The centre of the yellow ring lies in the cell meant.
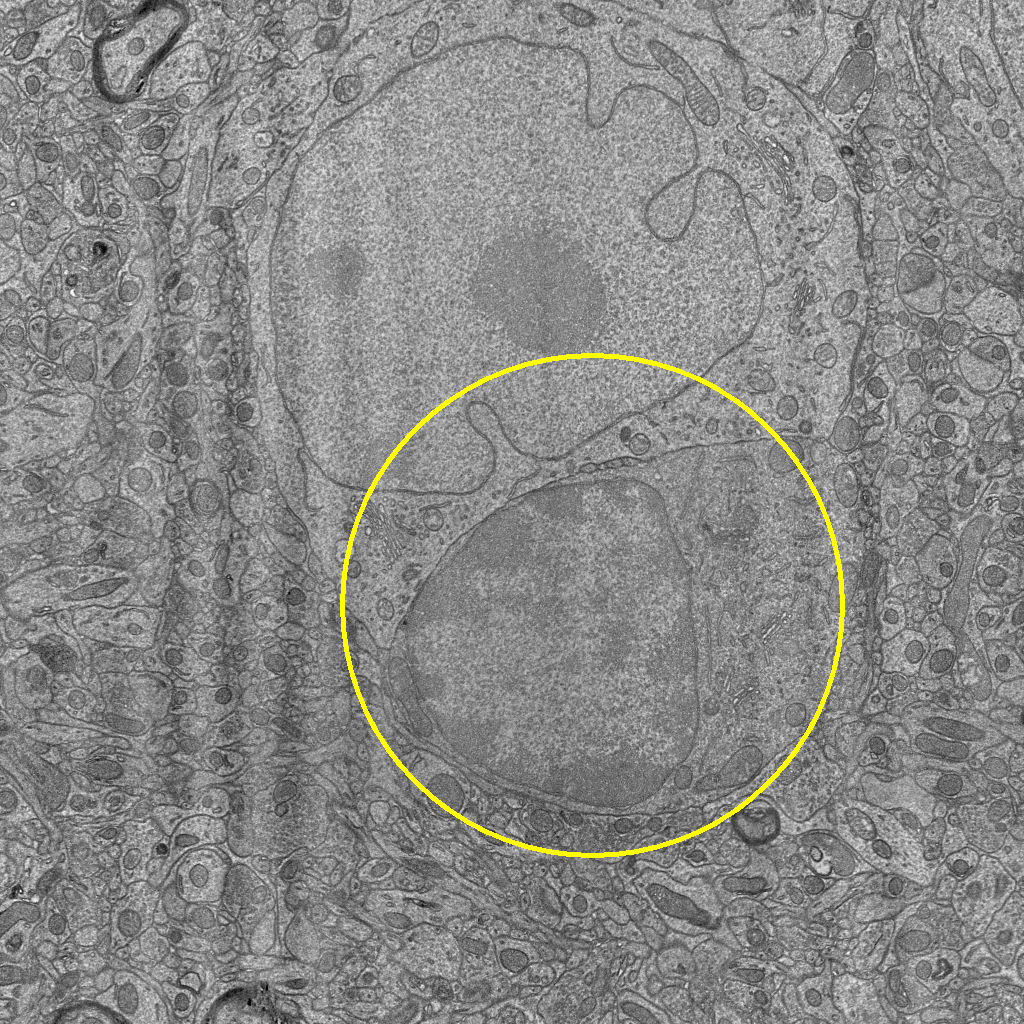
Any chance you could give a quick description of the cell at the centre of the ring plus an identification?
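Notice the rounded nucleus, its whole outline within the ring. Its envelope runs smoothly, with no deep folds. Darker chromatin patches are scattered through paler nucleoplasm. To the right of the nucleus, short tubular membrane profiles lie in the cytoplasm. This cell is an oligodendrocyte.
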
